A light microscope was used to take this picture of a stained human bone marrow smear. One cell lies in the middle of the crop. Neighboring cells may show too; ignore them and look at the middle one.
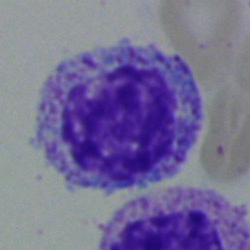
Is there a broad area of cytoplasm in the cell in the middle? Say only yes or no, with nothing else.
No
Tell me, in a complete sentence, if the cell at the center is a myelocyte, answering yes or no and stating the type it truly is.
Yes, the cell that the crop is centred on is a myelocyte.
